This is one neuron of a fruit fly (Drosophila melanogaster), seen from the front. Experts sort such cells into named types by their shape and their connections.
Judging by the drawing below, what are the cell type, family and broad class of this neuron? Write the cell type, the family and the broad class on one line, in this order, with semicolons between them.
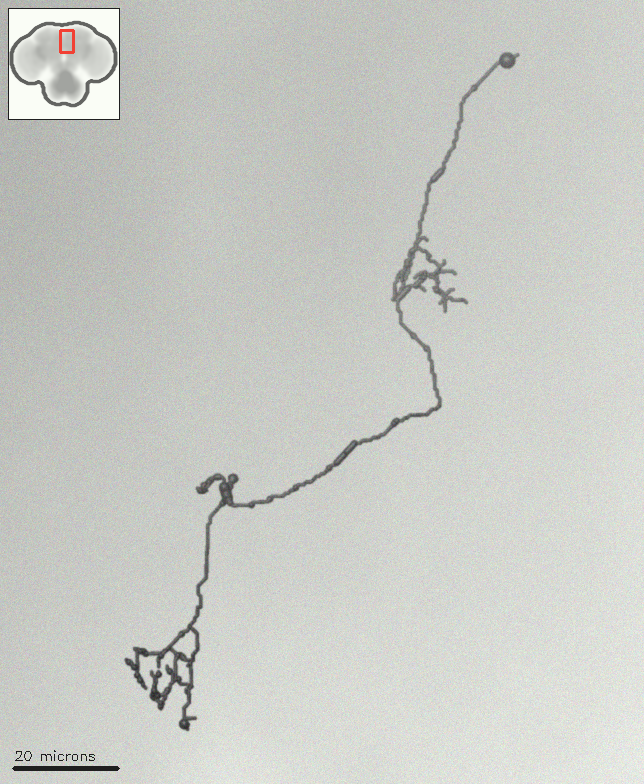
PFNp_a; class CX; central-brain intrinsic neuron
